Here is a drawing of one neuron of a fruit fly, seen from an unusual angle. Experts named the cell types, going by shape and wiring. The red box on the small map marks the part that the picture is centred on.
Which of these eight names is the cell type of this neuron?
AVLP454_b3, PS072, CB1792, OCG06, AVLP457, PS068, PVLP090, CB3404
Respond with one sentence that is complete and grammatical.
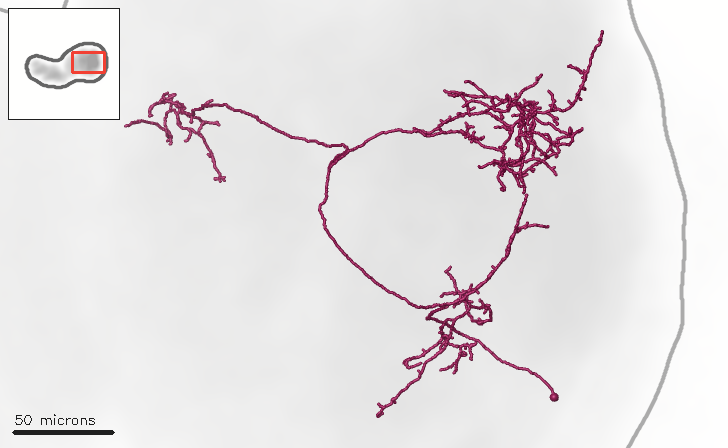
To this neuron applies the cell type name AVLP457.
